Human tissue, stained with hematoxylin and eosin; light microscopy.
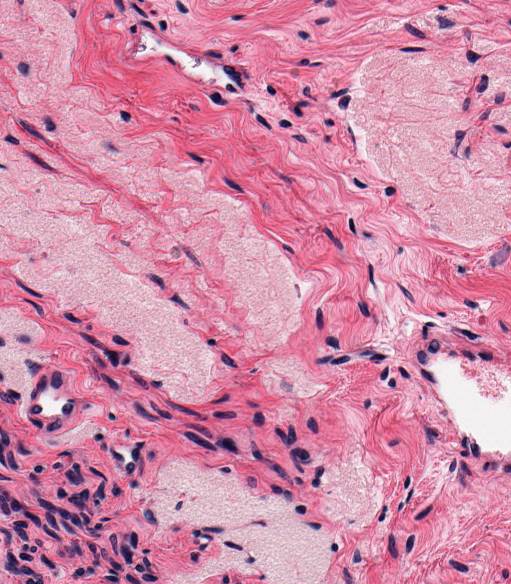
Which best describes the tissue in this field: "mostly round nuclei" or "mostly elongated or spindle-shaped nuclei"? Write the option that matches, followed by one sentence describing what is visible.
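Mostly elongated or spindle-shaped nuclei. Spindle cells with elongated, dark-staining nuclei are scattered singly along the collagen bundles.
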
